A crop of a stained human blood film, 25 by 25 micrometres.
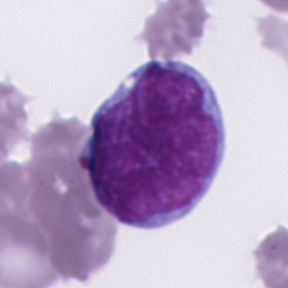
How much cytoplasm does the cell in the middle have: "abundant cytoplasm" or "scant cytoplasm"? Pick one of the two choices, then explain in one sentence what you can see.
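Scant cytoplasm. The cytoplasm forms only a thin rim around the nucleus.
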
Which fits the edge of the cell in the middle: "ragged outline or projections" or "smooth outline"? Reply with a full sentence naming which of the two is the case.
In outline, this cell is smooth rather than rough.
